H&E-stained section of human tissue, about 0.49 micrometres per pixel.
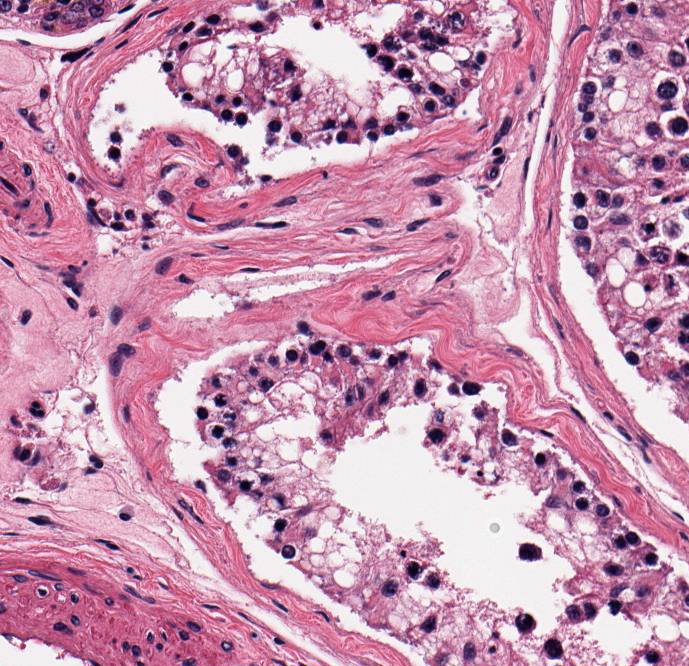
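Testis: tubular profiles at top centre, right edge and lower centre, divided by bands of pink fibrous tissue. Lining cells have pale cytoplasm with many clear round vacuoles, giving a bubbly look. Small round, densely dark nuclei lie scattered through the linings and among loose cells at their inner edge. Each tubule has a thick wall of wavy pink collagen with elongated, spindle-shaped nuclei parallel to its outline.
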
